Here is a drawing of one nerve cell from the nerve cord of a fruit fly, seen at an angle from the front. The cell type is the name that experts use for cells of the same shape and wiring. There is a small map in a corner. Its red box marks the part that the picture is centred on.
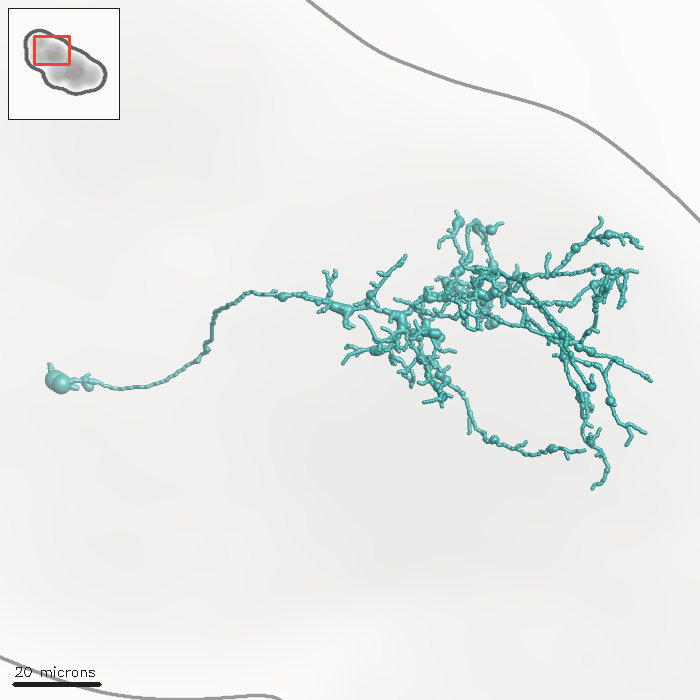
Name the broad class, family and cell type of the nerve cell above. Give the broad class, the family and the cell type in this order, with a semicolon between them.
nerve-cord intrinsic neuron; hemilineage 04B; IN04B105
